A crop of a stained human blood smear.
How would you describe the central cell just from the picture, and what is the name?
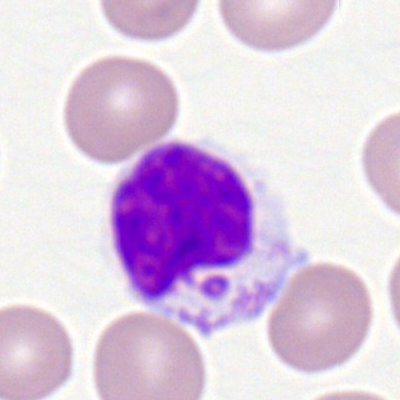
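Nucleus: single irregular mass, folded edge, not split into separate lobes; fills most of the cell. Cytoplasm: mainly on lower right side. Chromatin: dark purple, coarsely clumped. Inclusion: small, round, ring-shaped, in the cytoplasm just below the nucleus. Identification: lymphocyte.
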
